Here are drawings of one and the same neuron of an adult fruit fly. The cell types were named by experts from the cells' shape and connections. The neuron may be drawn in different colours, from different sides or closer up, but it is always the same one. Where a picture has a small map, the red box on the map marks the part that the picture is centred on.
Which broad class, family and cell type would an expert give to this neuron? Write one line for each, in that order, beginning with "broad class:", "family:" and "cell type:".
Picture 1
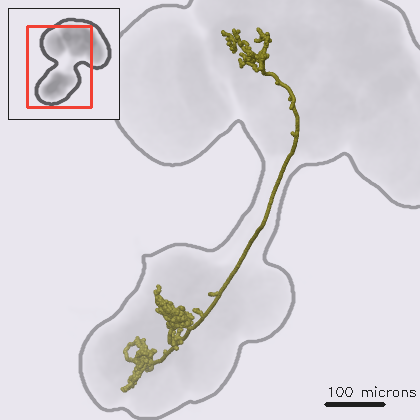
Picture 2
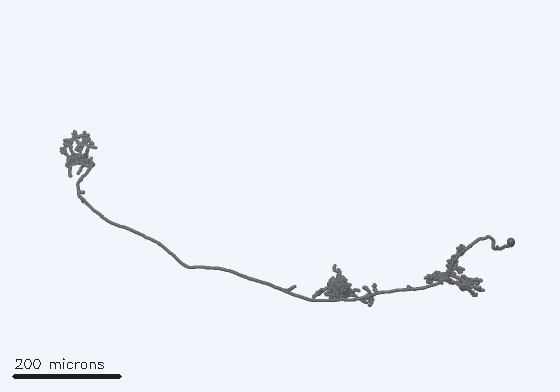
broad class: ascending neuron
family: hemilineage 09B
cell type: AN09B012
